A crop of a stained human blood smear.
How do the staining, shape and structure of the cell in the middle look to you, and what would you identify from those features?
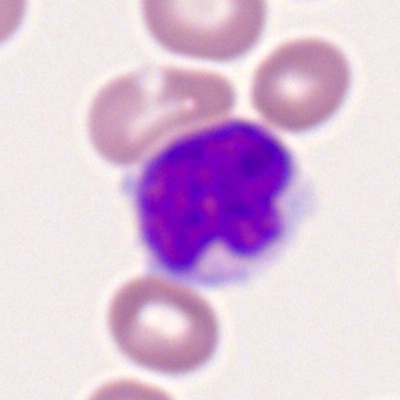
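Nucleus fills most of the cell; cytoplasm only a narrow rim. Notch cut into the lower nuclear edge. Cytoplasm shows most at the lower right. No distinct granules seen. This is a lymphocyte.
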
